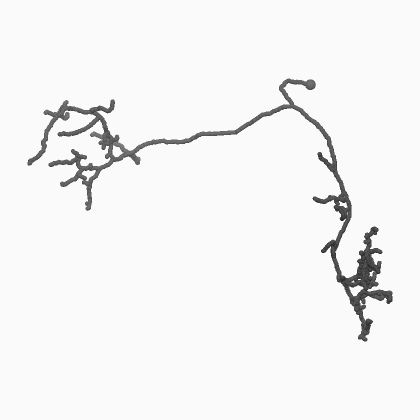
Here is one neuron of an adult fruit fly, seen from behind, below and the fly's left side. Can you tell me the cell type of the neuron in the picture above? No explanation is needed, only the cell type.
LoVP80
